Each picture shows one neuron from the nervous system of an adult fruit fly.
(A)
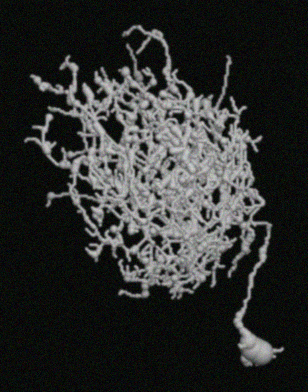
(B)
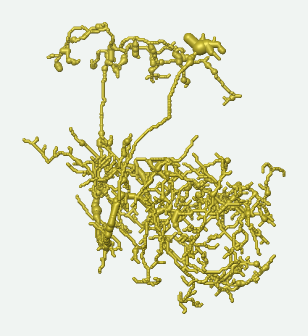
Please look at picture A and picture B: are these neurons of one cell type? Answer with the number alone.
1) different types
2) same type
2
